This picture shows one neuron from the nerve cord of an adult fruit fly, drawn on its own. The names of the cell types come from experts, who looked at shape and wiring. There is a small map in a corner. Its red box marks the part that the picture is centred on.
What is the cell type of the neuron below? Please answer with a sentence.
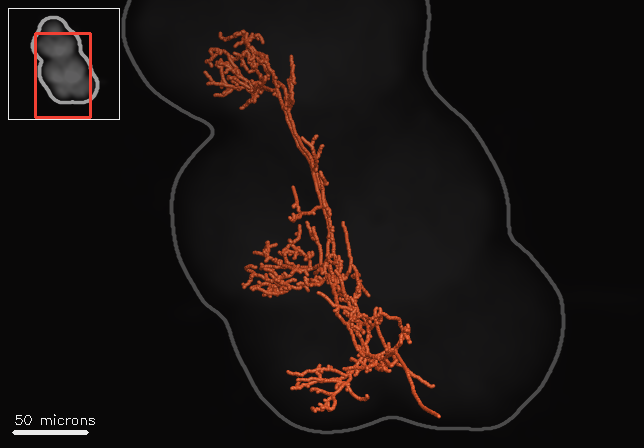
The cell type is AN05B024.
